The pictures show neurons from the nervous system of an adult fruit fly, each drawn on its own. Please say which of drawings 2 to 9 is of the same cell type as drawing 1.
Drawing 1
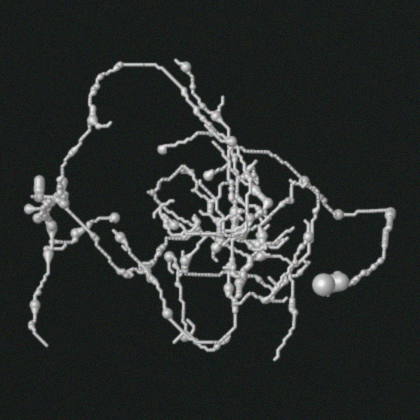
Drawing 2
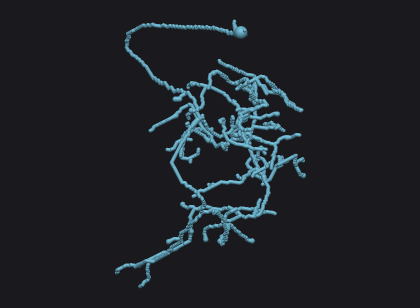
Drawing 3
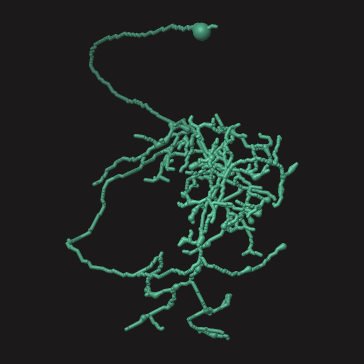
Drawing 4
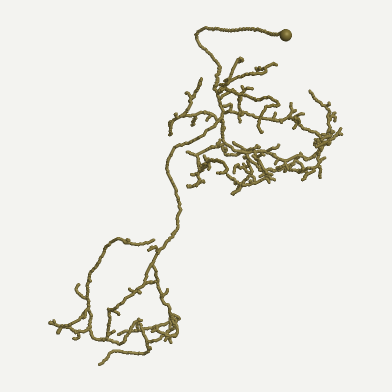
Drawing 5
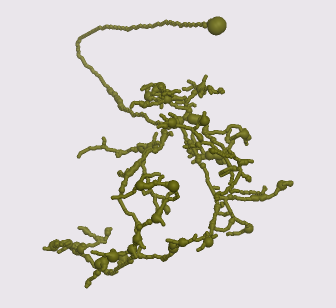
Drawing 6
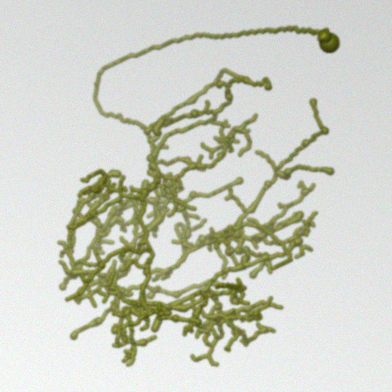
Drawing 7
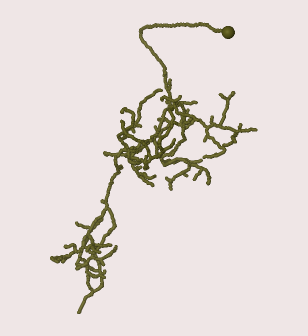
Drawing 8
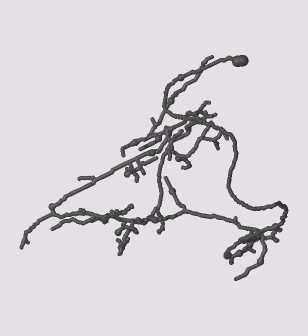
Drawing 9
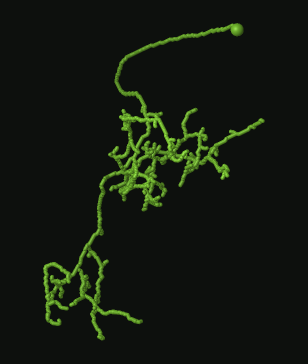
2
